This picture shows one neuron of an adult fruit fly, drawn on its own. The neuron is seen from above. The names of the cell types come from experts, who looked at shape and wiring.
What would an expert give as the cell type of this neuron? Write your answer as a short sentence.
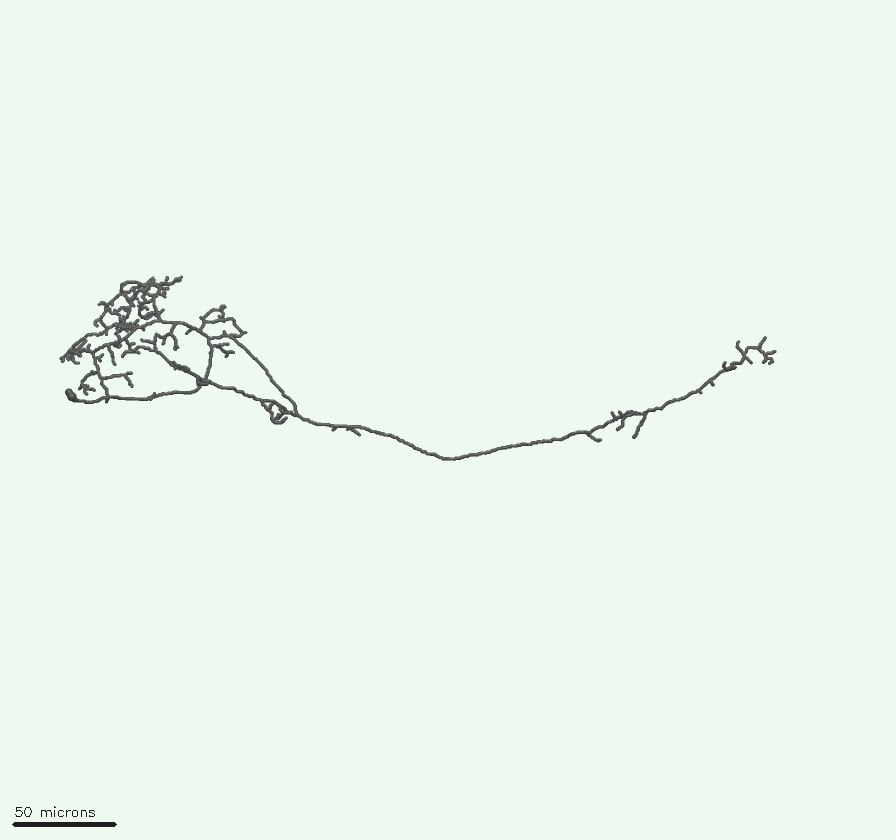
The cell type is CB3569.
